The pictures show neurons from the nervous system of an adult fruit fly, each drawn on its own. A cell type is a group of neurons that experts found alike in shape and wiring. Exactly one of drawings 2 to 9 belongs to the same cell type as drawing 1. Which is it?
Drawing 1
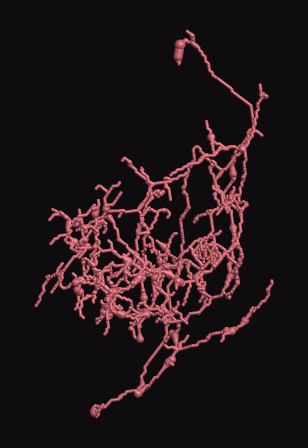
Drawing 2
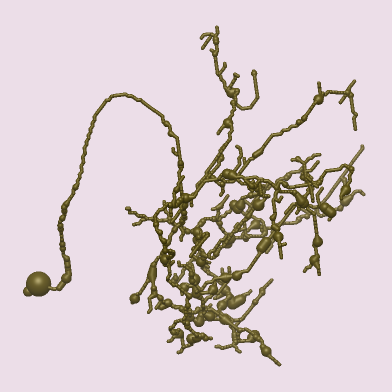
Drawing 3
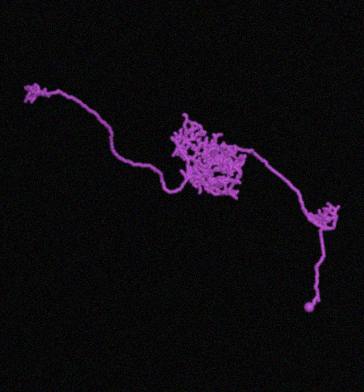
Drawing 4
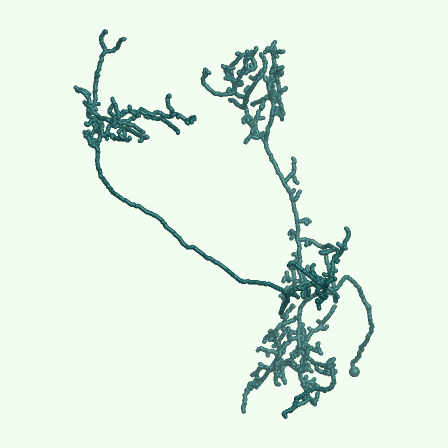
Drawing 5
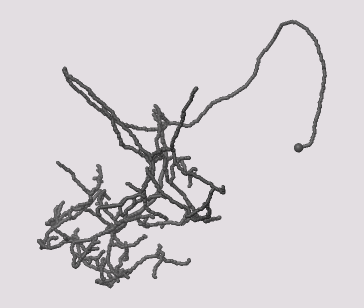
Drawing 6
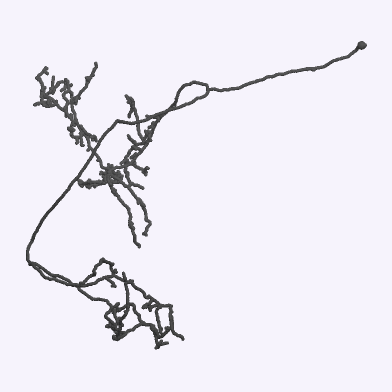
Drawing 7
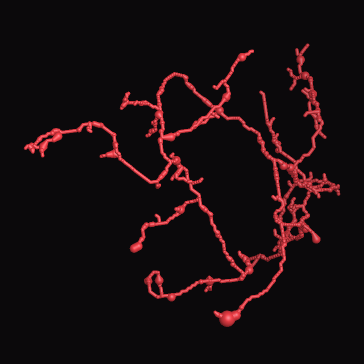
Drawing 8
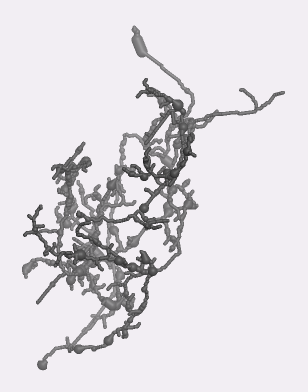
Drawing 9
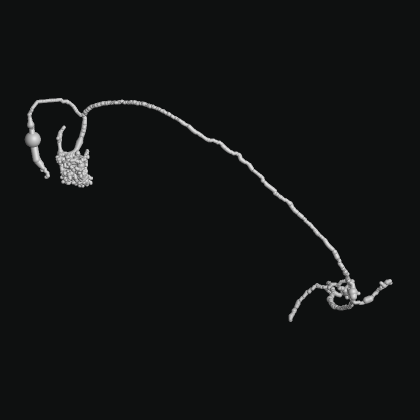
Drawing 8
